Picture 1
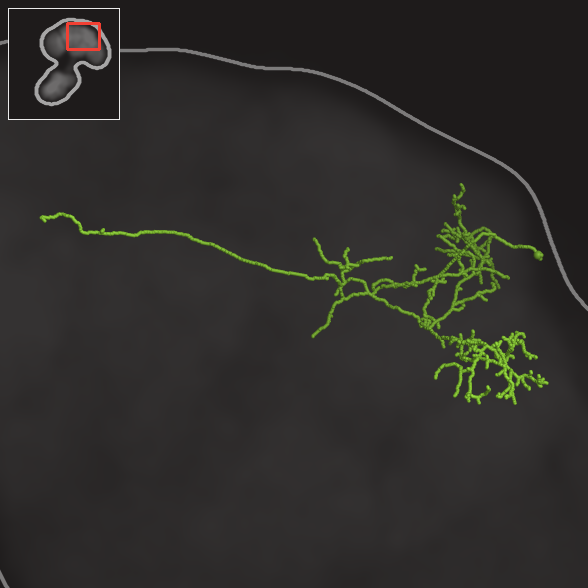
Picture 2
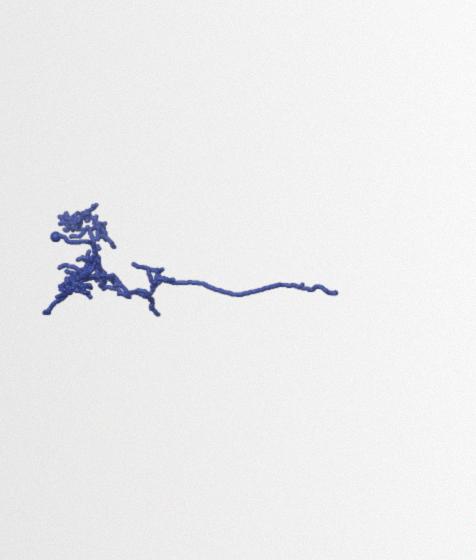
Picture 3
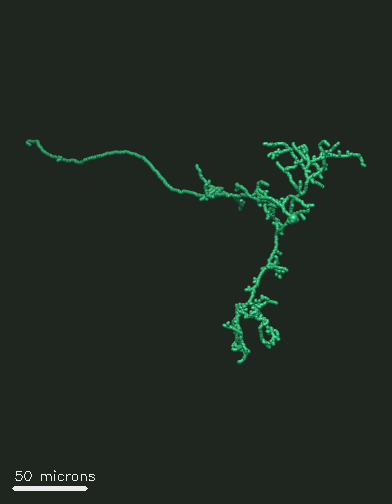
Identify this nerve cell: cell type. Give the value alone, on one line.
CL023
